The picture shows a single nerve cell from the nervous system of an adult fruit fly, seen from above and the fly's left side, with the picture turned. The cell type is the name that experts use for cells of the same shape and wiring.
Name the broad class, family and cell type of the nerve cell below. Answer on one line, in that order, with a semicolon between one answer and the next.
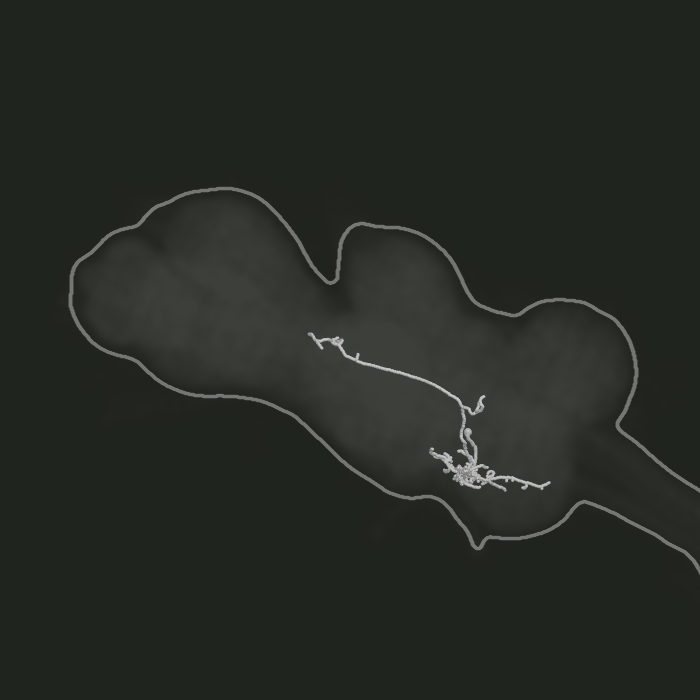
nerve-cord intrinsic neuron; hemilineage 06A; IN06A089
